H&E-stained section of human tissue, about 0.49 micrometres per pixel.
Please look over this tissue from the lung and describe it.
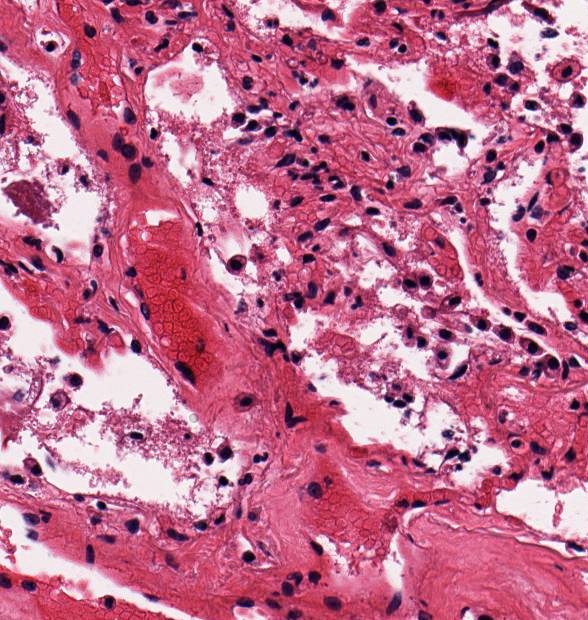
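This tissue is loose, with many irregular clear spaces separating strands of pink stroma. Left of centre, an elongated channel packed with red blood cells runs obliquely from upper left towards lower right. Most nuclei are small and dark-staining, oval to spindle-shaped. No epithelial lining and no glands appear anywhere in the field.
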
